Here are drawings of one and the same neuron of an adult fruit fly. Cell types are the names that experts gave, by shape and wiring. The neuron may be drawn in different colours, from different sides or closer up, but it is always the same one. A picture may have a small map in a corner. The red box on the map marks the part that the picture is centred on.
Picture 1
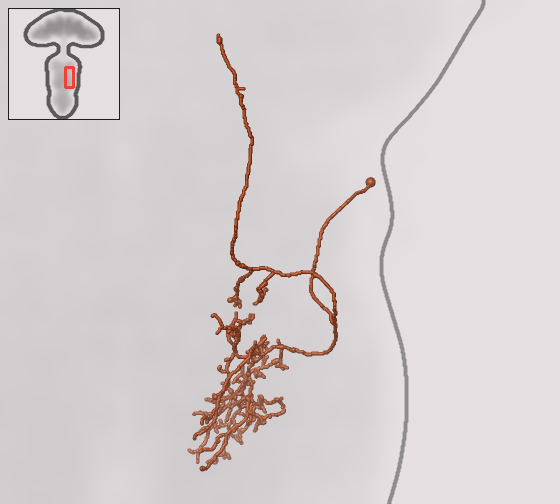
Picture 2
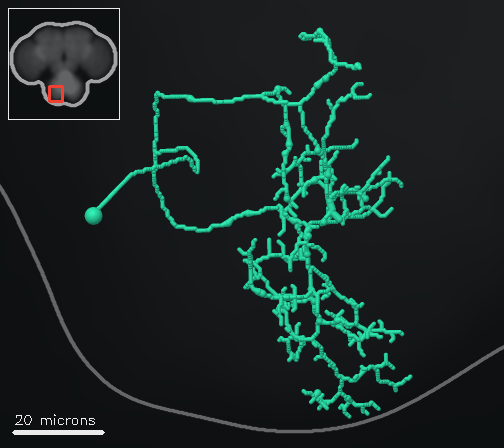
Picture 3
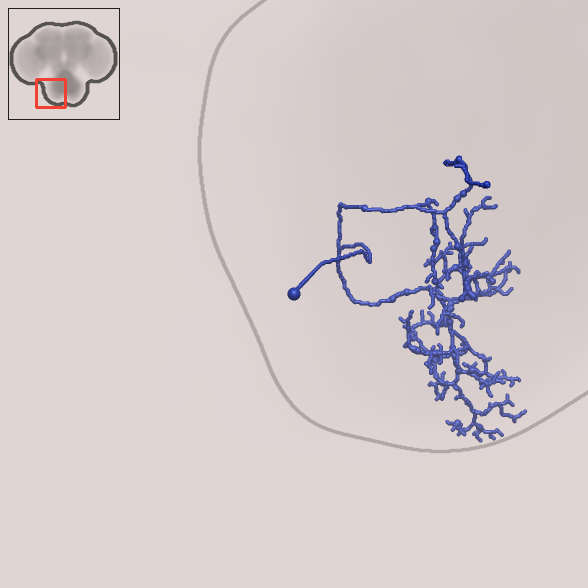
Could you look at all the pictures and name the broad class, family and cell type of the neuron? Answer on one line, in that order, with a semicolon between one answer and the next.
nerve-cord intrinsic neuron; hemilineage 16B; IN16B125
